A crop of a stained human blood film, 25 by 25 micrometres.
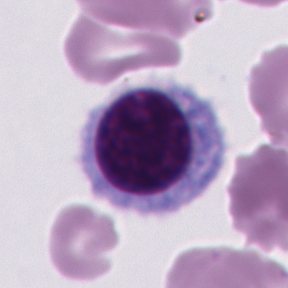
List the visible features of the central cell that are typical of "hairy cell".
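About 12 micrometres across, this cell is roughly 2 times as wide as the red cell lying whole in the picture.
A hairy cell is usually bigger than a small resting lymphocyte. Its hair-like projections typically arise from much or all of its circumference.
Here, look at the border: it is finely uneven, with small bumps all the way round.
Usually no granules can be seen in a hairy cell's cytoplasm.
That goes with the cytoplasm here, which holds no coarse granules.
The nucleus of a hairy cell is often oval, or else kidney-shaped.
This one does not follow that: it is round in outline, about 9 micrometres across, and fills about 50% of the cell's area. It sits off-centre toward the left, leaving a wider band of cytoplasm on the right, and its chromatin is dense, dark purple and coarsely clumped.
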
